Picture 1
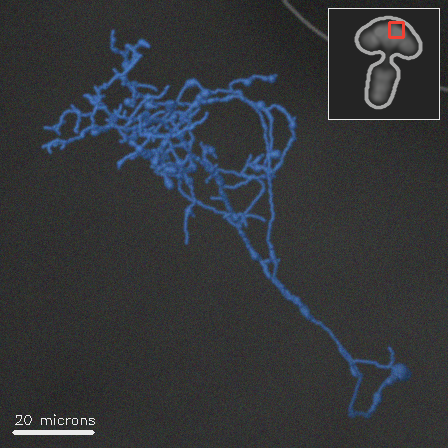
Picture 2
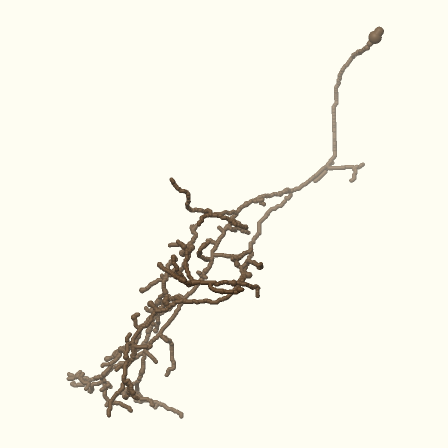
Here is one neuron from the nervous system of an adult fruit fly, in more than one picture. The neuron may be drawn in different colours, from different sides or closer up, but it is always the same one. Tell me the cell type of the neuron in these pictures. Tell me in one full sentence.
The neuron here is of the cell type SMP247.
